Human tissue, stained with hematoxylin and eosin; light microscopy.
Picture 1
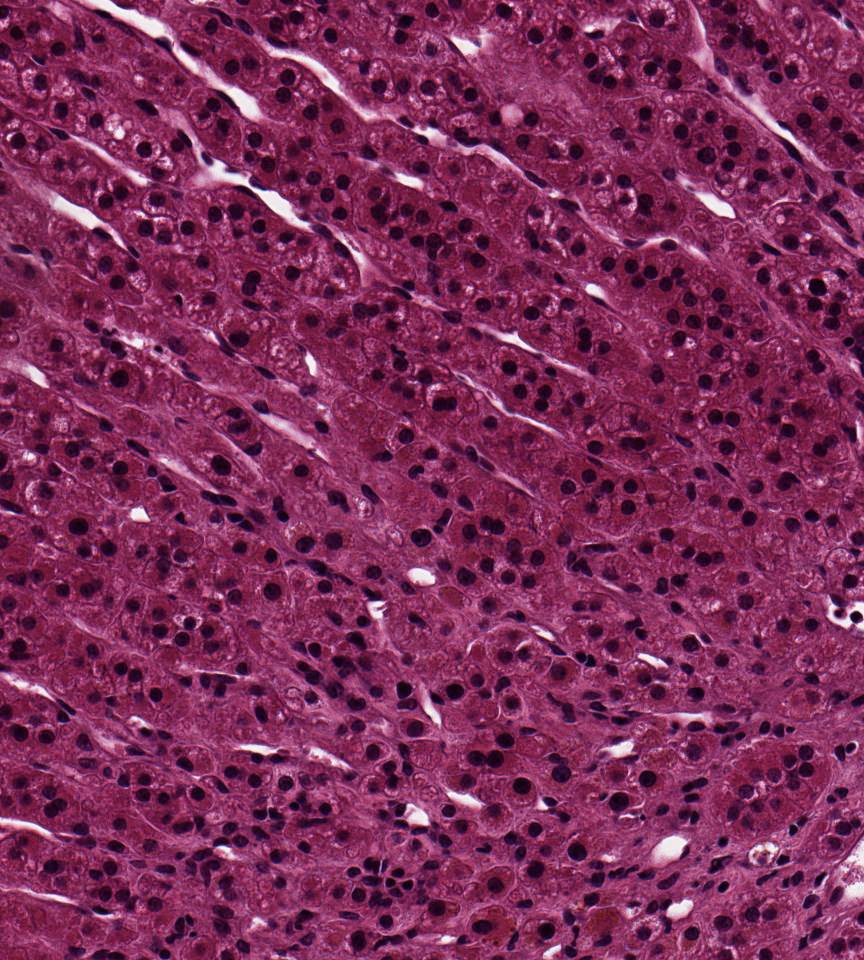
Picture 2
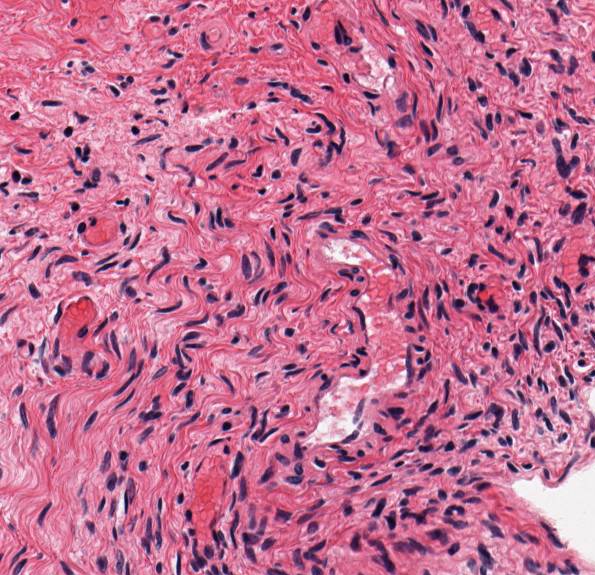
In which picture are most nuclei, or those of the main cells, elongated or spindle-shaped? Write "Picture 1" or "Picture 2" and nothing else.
Picture 2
